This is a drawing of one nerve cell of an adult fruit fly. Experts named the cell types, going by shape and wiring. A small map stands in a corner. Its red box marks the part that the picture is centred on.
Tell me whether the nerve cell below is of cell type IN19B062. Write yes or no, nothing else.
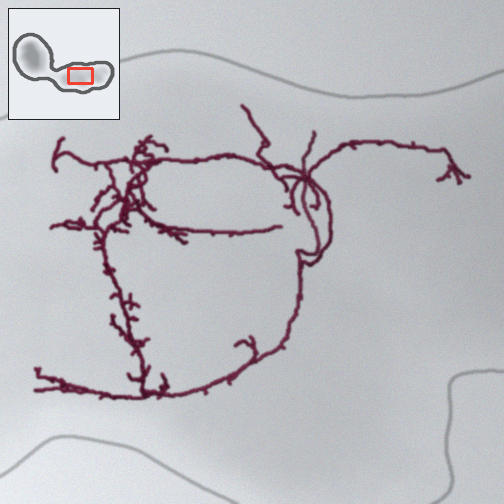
yes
